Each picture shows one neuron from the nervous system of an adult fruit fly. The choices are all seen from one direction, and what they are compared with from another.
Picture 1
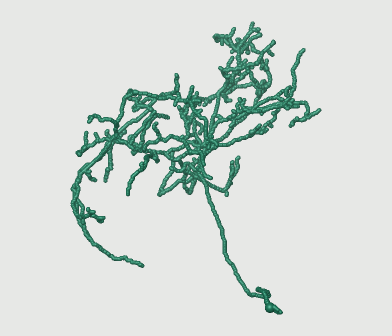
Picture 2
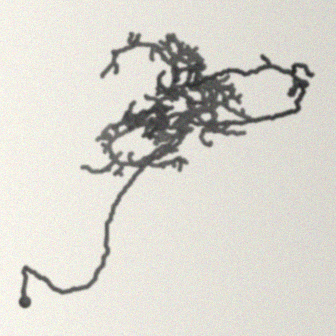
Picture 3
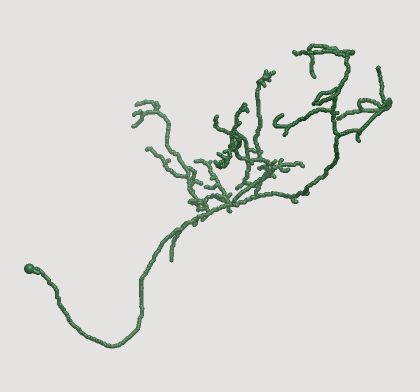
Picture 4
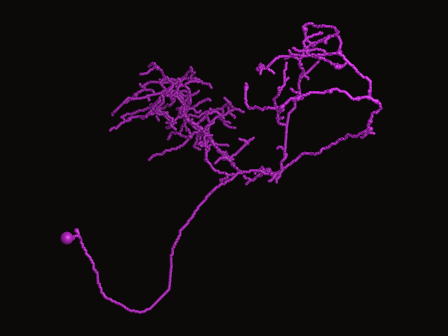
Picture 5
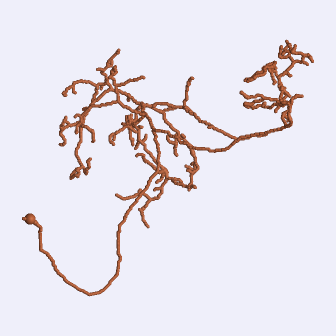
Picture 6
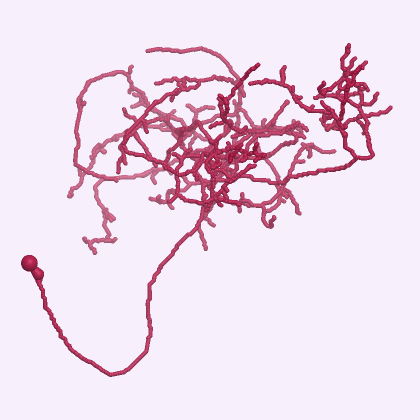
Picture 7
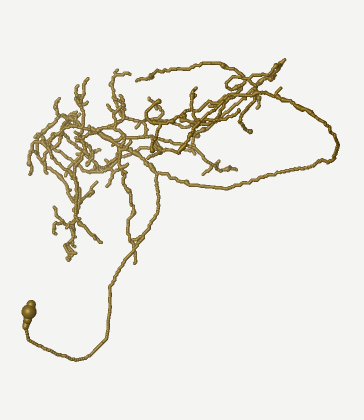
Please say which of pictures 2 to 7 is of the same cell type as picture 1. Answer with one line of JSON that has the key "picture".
{"picture": 6}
